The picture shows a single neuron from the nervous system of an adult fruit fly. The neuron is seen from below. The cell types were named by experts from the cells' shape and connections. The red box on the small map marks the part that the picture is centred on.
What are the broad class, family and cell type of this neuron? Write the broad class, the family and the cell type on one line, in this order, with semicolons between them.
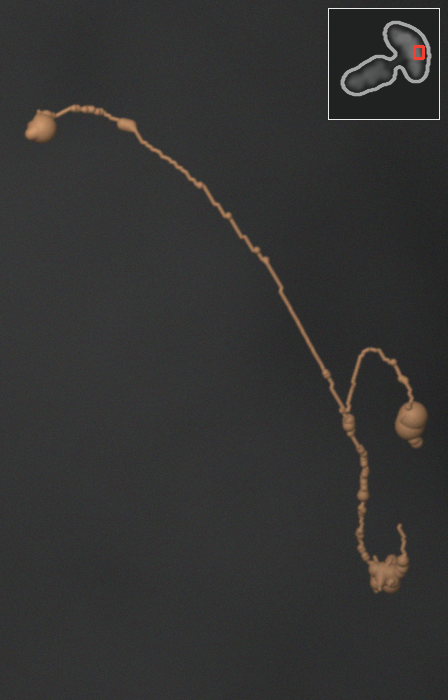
central-brain intrinsic neuron; hemilineage AOTUv3_dorsal; TuBu09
